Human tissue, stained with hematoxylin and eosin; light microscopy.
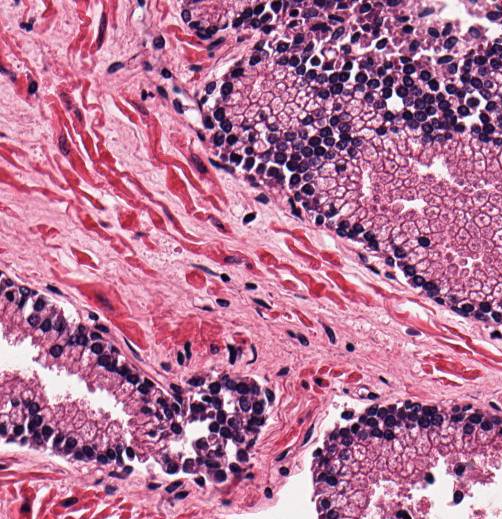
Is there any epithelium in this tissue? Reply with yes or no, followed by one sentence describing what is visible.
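Yes. A band of pink fibrous stroma crosses the field diagonally from upper left to lower right, with groups of epithelial cells above and below it.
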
